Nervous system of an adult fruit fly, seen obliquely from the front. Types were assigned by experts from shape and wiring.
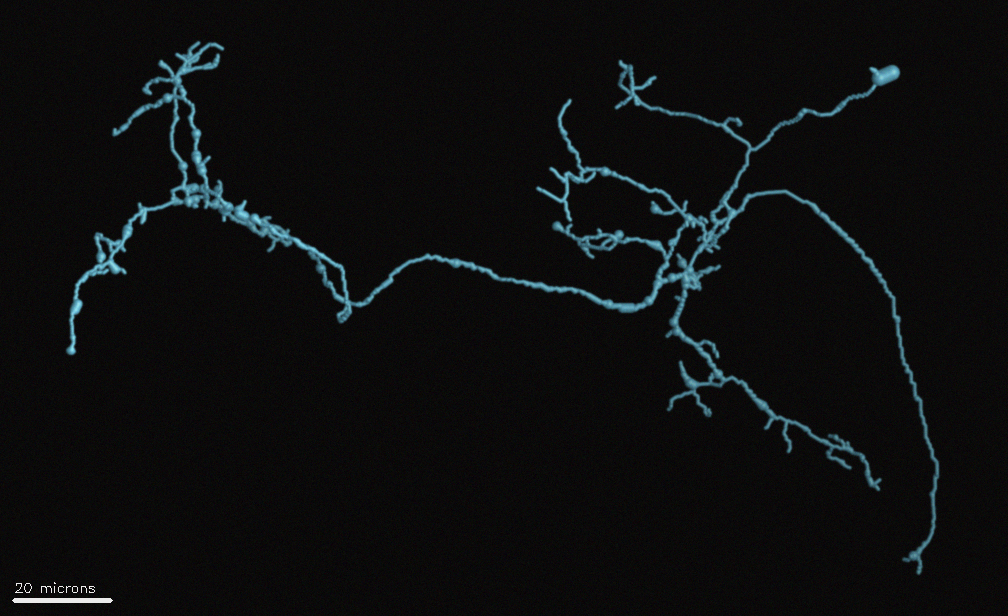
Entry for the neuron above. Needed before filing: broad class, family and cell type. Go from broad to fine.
central-brain intrinsic neuron; hemilineage VLPd&p1_posterior; CB2113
